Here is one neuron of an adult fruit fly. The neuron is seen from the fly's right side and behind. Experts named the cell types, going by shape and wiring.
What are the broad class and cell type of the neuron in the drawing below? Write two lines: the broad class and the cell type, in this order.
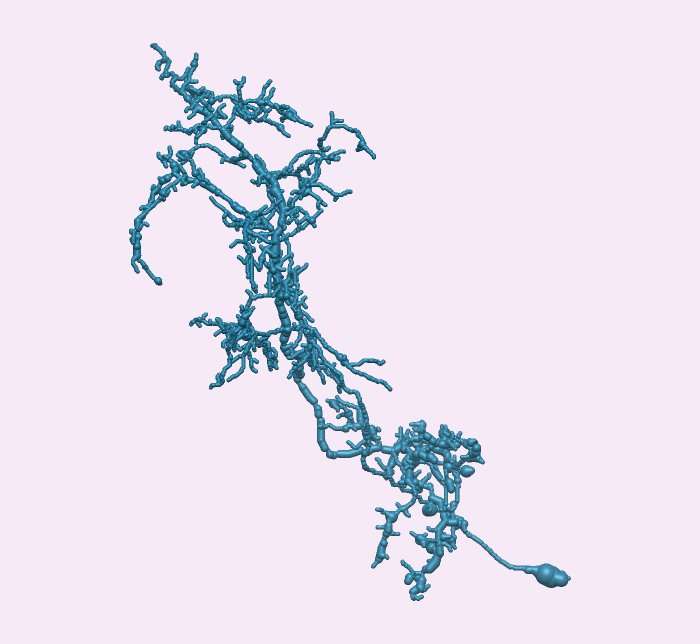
central-brain intrinsic neuron
SAD043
